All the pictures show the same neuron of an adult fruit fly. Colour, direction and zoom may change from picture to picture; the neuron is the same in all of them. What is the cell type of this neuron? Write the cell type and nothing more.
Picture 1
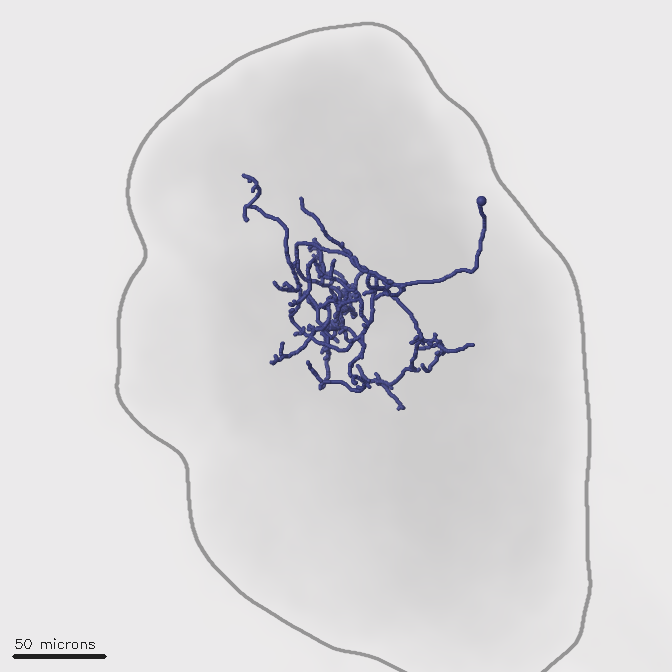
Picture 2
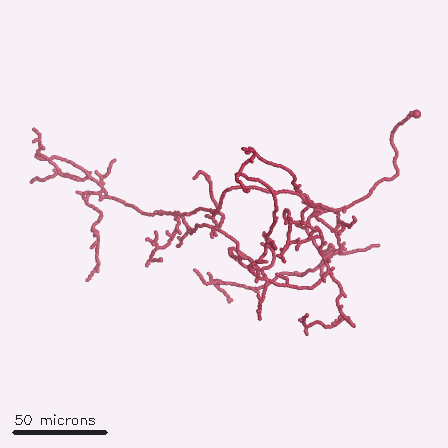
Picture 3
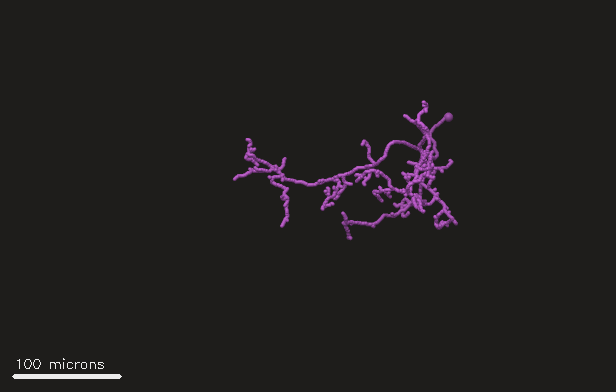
PVLP209m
